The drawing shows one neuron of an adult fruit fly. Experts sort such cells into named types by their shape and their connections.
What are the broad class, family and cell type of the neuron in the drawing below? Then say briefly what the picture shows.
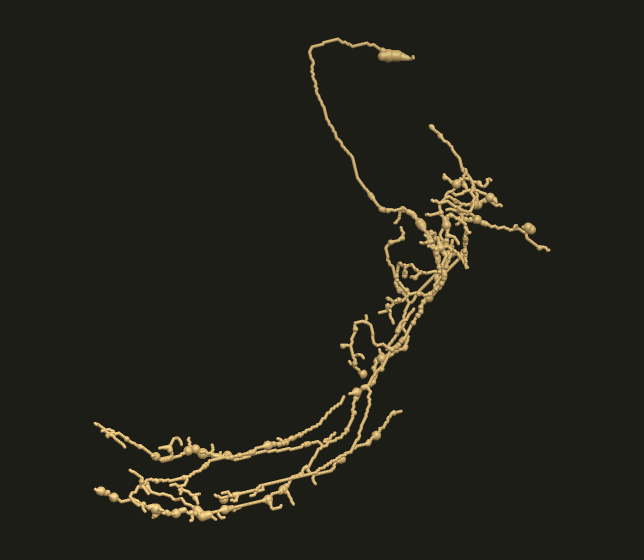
This is a central-brain intrinsic neuron. Its family is hemilineage DM5_ventral. The cell type is WED153. The cell body is at the top of the picture. Dozens of branch ends can be seen.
